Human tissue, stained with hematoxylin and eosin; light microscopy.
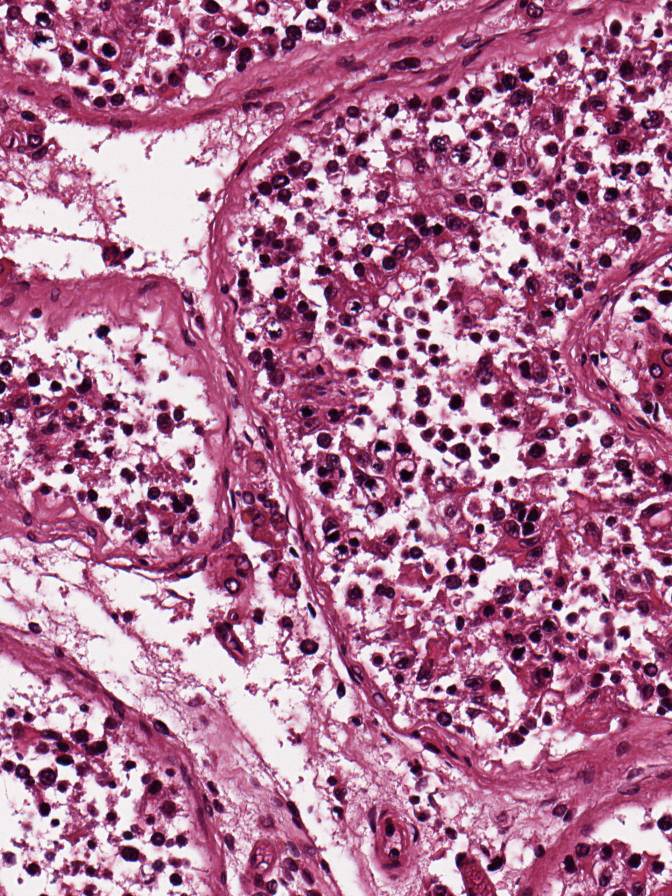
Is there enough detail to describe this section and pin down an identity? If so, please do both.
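Several large rounded tubules; largest fills centre and right. Walls thin, wavy, pink fibrous tissue with flattened, elongated nuclei. Contents loosely arranged; most cells with small, round, dark-staining nuclei. Interspersed: larger cells, abundant pink cytoplasm, paler round nuclei. Identification: testis.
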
